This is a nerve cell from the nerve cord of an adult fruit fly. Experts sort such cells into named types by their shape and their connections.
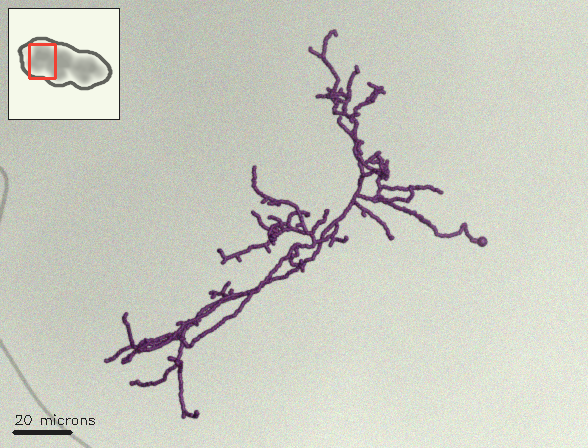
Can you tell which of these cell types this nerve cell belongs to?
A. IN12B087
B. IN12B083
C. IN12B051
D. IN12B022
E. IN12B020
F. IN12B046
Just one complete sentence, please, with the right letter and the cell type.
Option B, IN12B083, is the type of cell the nerve cell is.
